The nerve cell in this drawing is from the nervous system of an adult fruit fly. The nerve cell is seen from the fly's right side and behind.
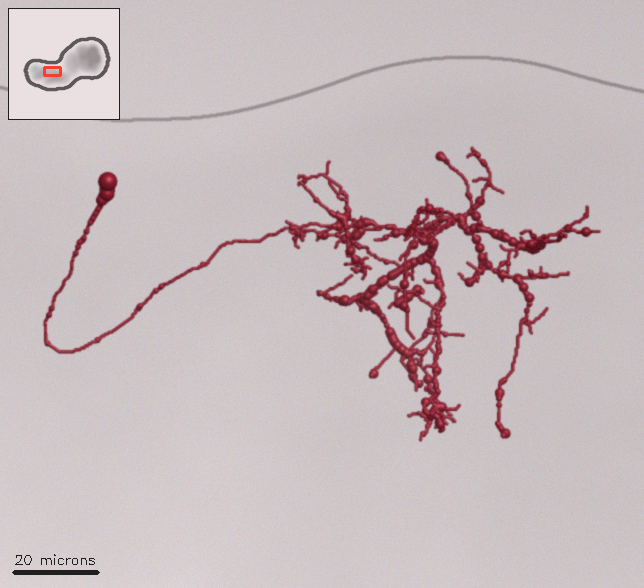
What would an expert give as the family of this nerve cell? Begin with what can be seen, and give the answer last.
From left to right in the picture it spans about 130 microns. The picture shows dozens of branch ends. It is a nerve-cord intrinsic neuron. The family is hemilineage 11B.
